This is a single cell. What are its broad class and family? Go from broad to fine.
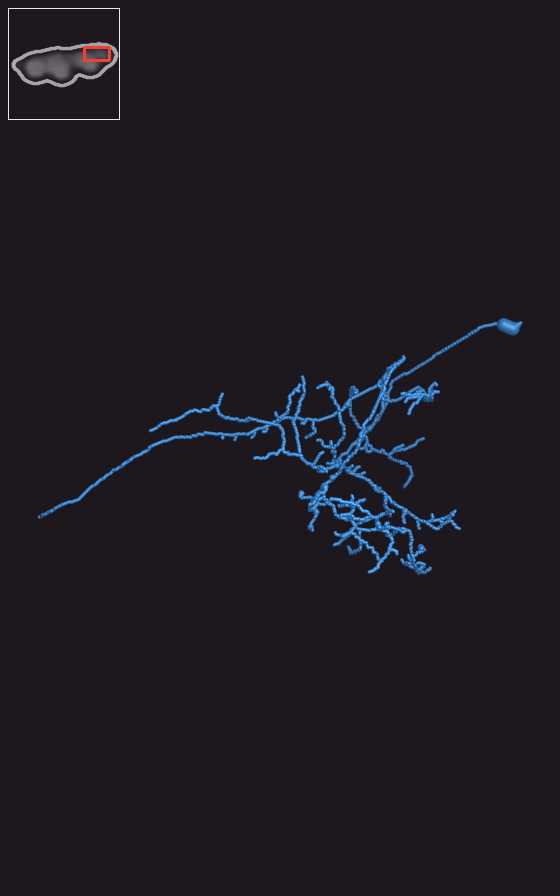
nerve-cord intrinsic neuron; hemilineage 06A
